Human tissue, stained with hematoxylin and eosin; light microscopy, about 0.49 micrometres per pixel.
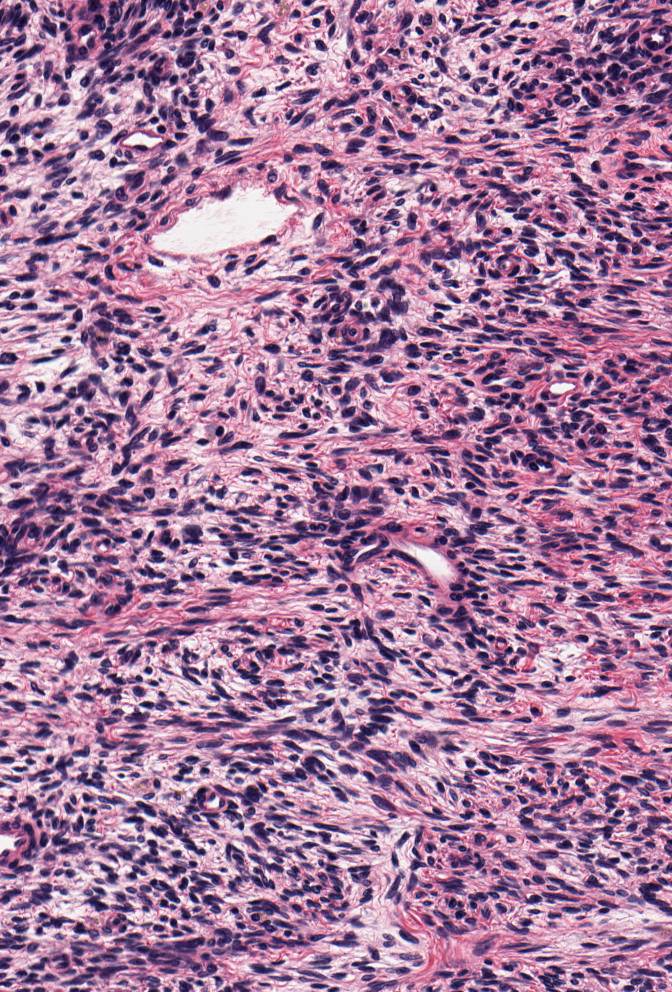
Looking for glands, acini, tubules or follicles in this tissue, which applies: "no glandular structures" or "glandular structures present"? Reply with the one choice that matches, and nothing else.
No glandular structures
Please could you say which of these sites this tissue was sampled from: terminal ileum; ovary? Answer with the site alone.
ovary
